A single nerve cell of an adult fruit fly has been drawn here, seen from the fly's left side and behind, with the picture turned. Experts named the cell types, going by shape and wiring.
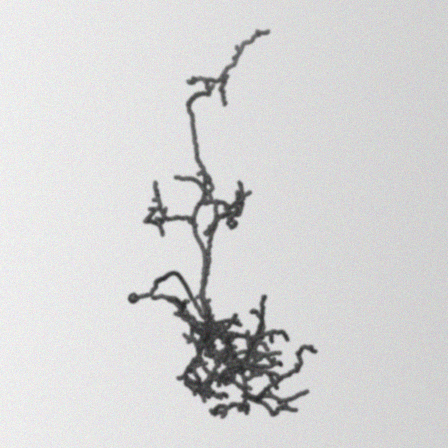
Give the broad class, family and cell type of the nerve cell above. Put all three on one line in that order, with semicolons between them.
central-brain intrinsic neuron; hemilineage LHl2_ventral; AVLP064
